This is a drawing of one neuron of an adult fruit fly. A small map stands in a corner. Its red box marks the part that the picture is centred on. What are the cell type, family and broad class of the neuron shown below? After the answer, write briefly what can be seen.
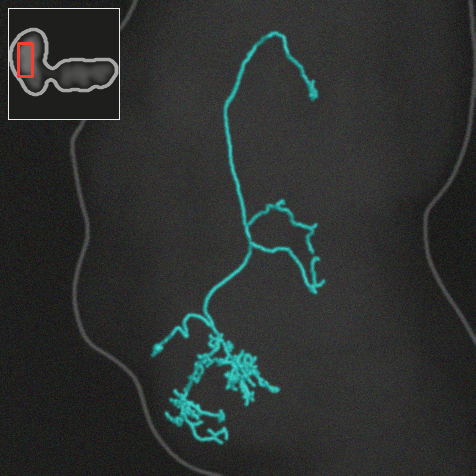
Its cell type is CB2625. The family is hemilineage VLPl&d1_dorsal. This is a central-brain intrinsic neuron. It lies in the brain. In this view it is taller than it is wide.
